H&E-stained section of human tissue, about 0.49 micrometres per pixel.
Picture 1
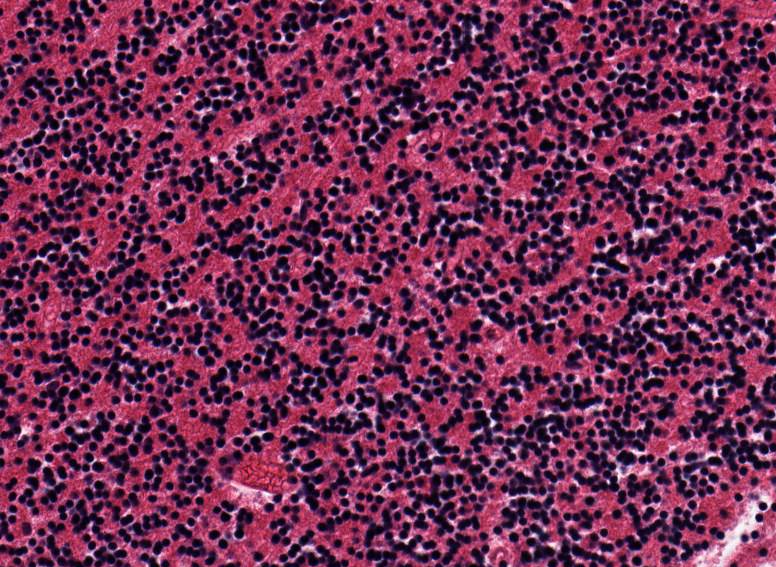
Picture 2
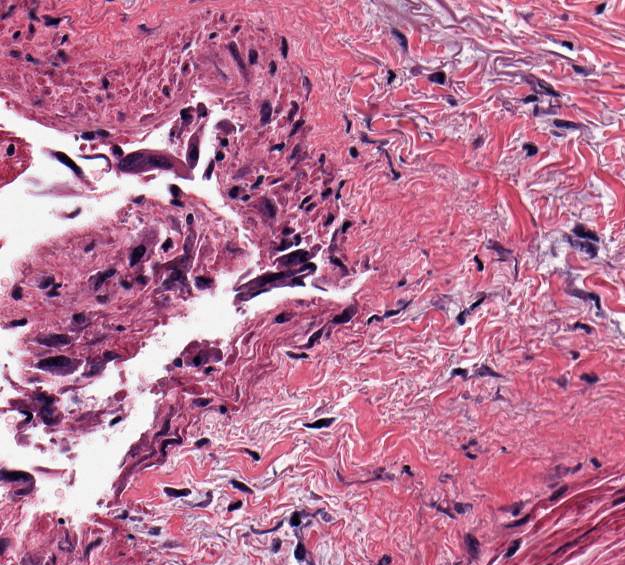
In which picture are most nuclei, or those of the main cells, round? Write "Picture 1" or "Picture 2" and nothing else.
Picture 1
